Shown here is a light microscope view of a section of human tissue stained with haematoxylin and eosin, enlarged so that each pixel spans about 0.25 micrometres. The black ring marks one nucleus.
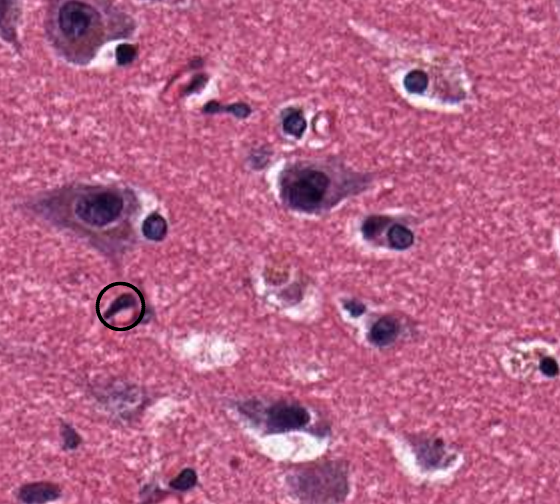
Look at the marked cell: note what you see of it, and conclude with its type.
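The nucleus is elongated and bent into a curved, crescent-like shape rather than round or oval. The nucleus stains very dark and fairly evenly, and is much narrower than the large rounded nuclei of the big cells nearby. The nucleus hugs one side of a tiny space holding reddish-orange material, as if lining a very small vessel lumen. Hardly any cytoplasm can be made out around the nucleus; its edge fades into the fine-grained pink background. This is an endothelial cell.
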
